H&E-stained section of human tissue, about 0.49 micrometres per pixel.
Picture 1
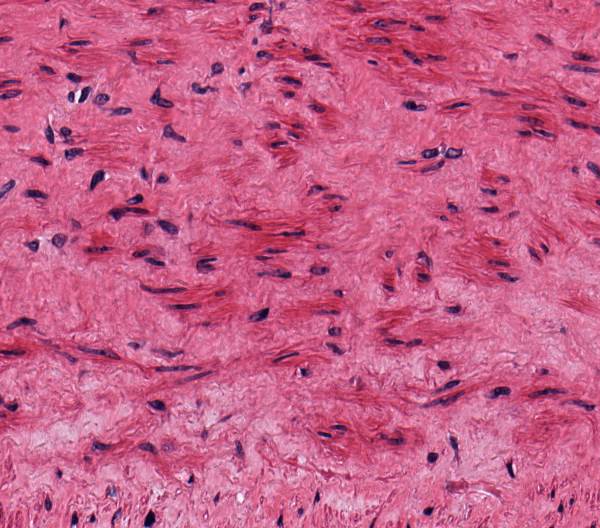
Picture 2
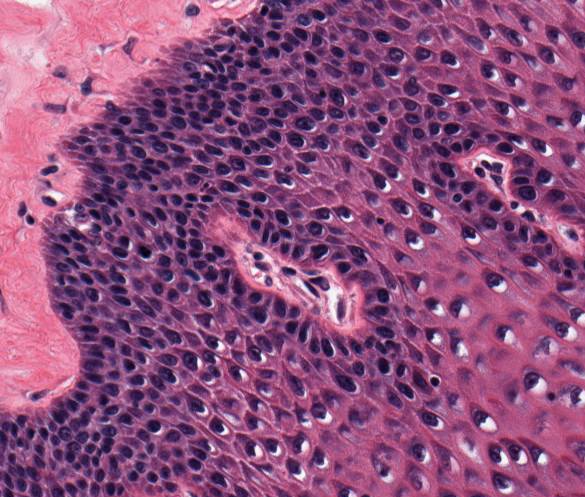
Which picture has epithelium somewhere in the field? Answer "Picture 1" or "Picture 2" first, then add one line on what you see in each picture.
Picture 2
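Picture 1: No epithelium is present anywhere in the field.
Picture 2: Next to the connective tissue at the left, the basal cells are small and crowded with dark oval nuclei.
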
